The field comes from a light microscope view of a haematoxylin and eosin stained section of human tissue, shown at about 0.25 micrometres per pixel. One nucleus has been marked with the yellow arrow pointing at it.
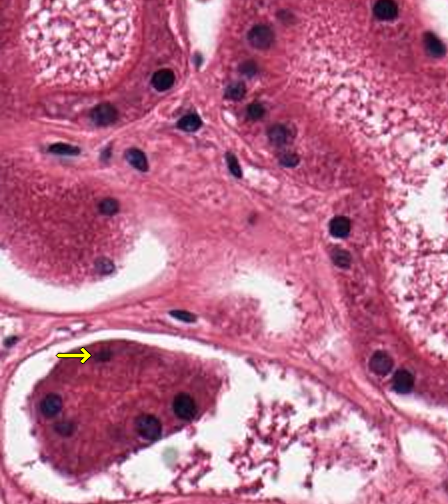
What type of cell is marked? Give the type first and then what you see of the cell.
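It is a proximal tubule cell. The nucleus is small and round, and it looks paler and less sharply outlined than the larger, darker round nuclei lower in the same tubule. The nucleus sits near the upper outer edge of the cell mass, close to the white gap that surrounds the tubule. The cell belongs to a tubule cross-section whose lining has pulled away from the surrounding wall, leaving a clear white space around it.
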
